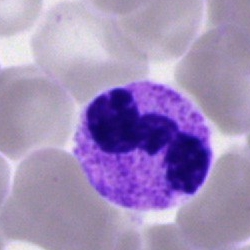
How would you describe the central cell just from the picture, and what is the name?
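Checked in turn: the outline is round and smooth; the chromatin is dense, dark purple and clumped; no nucleoli are visible; the cytoplasm holds no vacuoles. This is a segmented neutrophil.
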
